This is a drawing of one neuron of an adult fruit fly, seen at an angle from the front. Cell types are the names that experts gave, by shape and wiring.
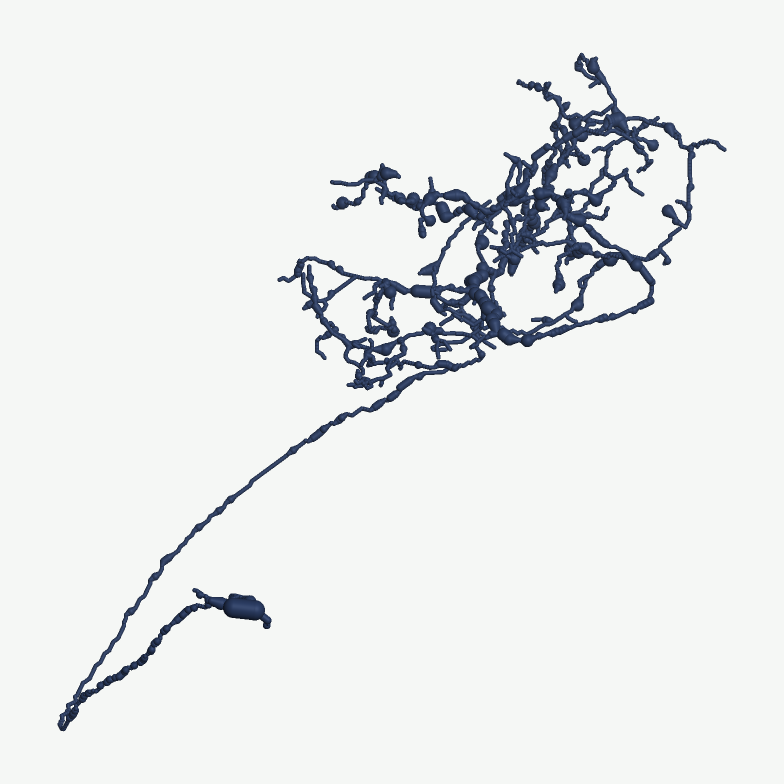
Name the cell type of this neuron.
AMMC032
